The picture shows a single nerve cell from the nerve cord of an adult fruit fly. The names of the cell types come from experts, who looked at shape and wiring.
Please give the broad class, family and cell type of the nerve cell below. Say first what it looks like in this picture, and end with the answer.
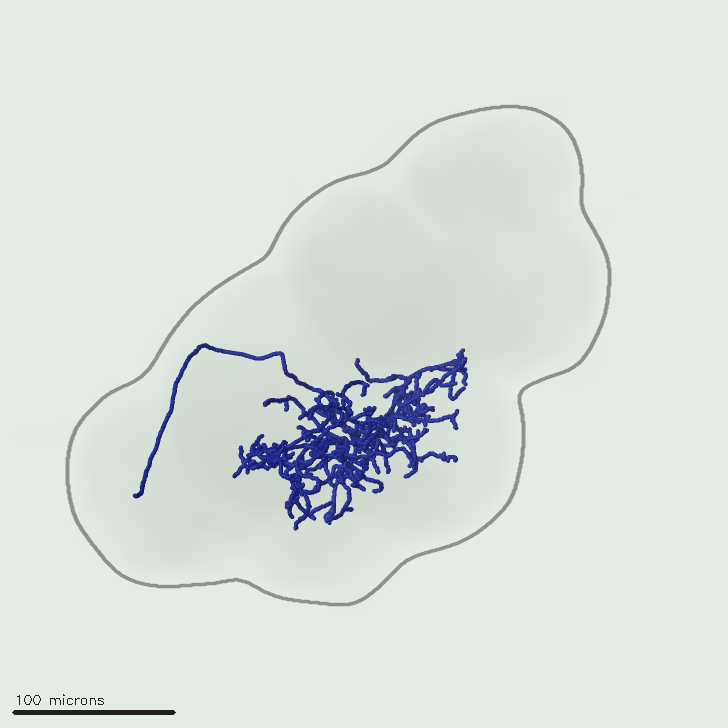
From left to right in the picture it spans about 200 microns. As drawn here it is wider than it is tall. It is an ascending neuron. The family is hemilineage 06B. It is of cell type AN06B011.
